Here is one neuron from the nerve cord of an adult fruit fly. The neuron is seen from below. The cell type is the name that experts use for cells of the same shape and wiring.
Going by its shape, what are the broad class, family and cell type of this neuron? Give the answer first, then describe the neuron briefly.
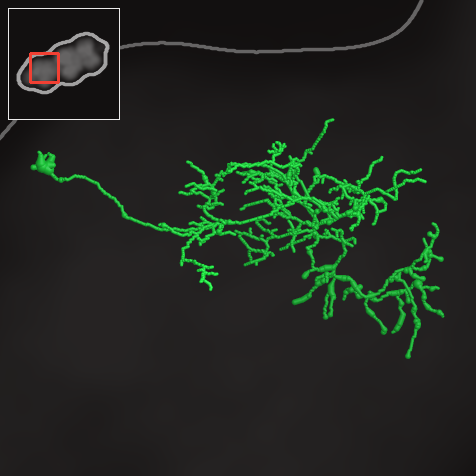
This is a nerve-cord intrinsic neuron. Its family is hemilineage 06A. Its cell type is IN06A049. Dozens of branch ends can be seen. In this view it is wider than it is tall.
